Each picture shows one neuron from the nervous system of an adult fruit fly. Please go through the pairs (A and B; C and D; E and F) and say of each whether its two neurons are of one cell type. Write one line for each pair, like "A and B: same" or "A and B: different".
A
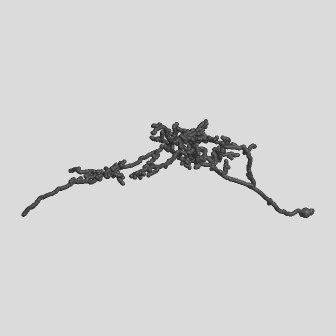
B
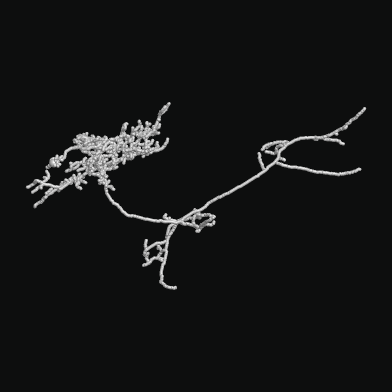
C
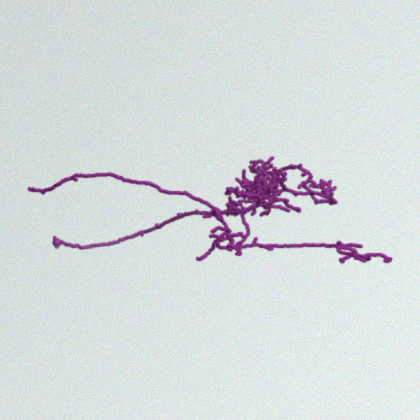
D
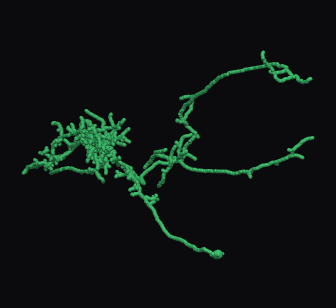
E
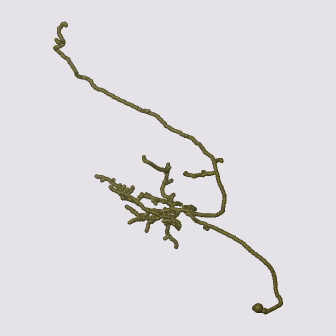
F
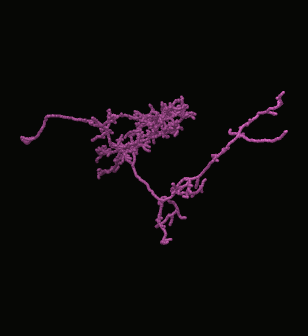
A and B: different
C and D: same
E and F: different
